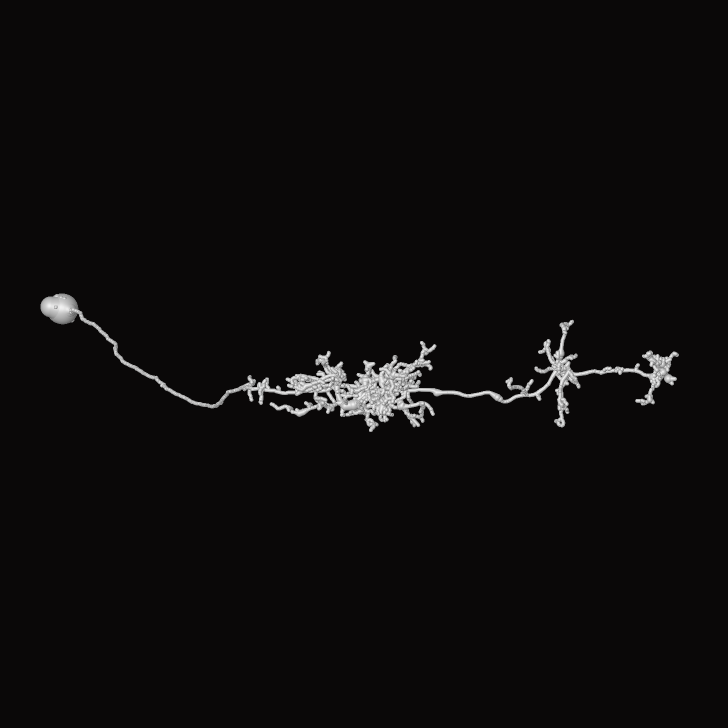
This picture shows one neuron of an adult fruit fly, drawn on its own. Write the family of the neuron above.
Mi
